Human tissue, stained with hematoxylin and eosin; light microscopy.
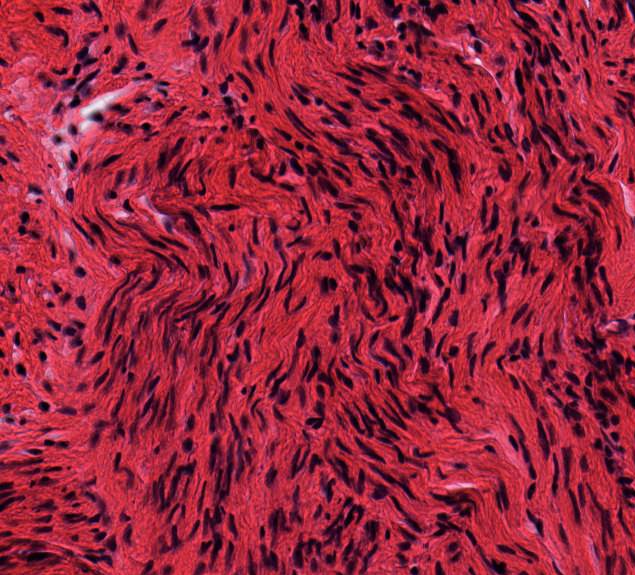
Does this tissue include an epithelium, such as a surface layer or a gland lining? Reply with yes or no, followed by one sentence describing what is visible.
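No. No epithelium or glands are present anywhere in the field.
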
